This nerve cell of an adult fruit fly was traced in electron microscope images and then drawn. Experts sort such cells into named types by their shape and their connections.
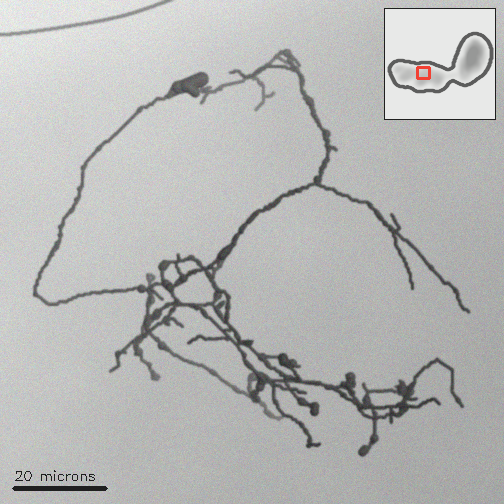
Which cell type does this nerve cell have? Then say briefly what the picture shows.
It is of cell type IN11B020. It is a nerve-cord intrinsic neuron. By the scale bar it is about 95 microns wide in this view. Dozens of branch ends can be seen.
